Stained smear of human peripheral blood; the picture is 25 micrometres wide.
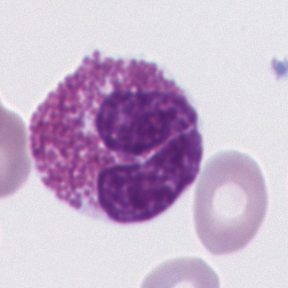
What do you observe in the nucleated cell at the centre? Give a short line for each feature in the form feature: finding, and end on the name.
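Size: roughly 15 micrometres across
Granules: coarse, round and reddish-pink, packing the cytoplasm
Cytoplasm: most of it sits to the left of the nucleus
Lobes: over on the right side, one stacked above the other
Chromatin: dark purple and coarsely clumped
Cell: eosinophil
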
